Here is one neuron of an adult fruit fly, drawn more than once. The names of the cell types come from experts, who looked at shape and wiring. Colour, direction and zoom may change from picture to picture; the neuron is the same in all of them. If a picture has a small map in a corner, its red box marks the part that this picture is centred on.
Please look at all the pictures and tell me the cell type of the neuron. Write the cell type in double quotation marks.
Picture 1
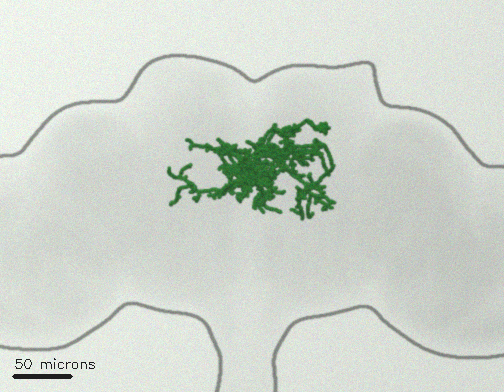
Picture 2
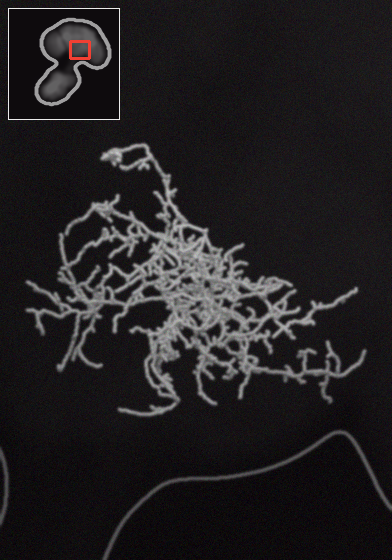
"GNG076"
